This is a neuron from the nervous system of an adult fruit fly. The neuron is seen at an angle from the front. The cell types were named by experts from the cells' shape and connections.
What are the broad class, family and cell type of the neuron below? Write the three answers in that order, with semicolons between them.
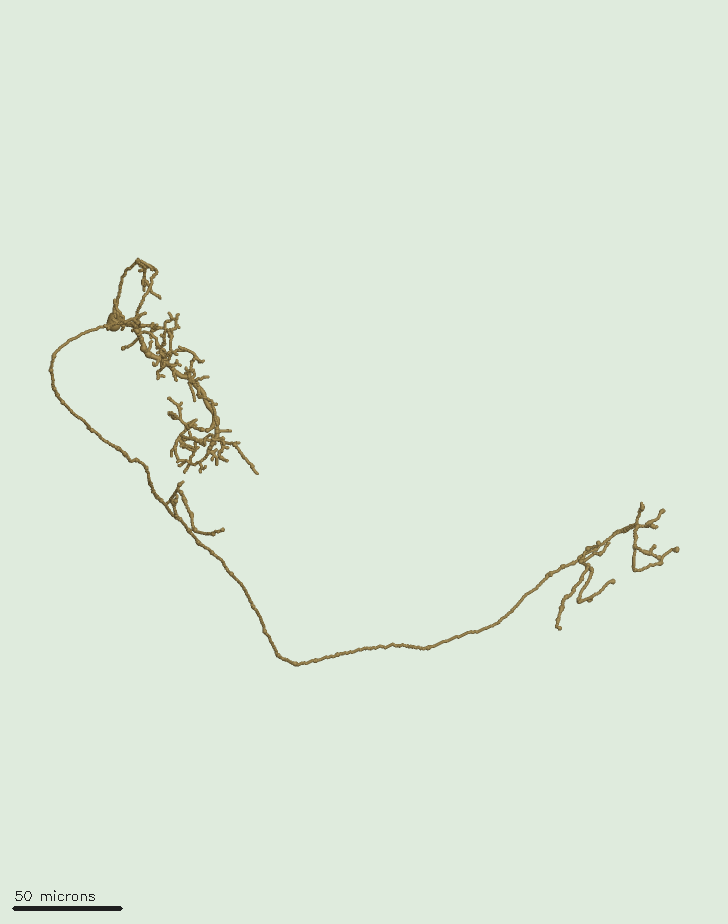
descending neuron; hemilineage PSp2; DNpe009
